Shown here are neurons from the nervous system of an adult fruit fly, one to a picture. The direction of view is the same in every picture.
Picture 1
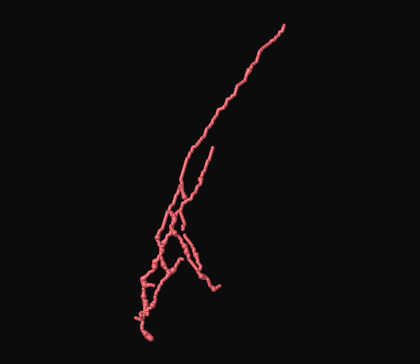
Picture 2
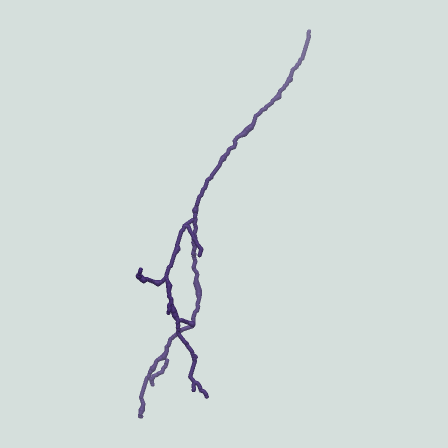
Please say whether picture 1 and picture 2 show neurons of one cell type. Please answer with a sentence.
They are of the same cell type.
